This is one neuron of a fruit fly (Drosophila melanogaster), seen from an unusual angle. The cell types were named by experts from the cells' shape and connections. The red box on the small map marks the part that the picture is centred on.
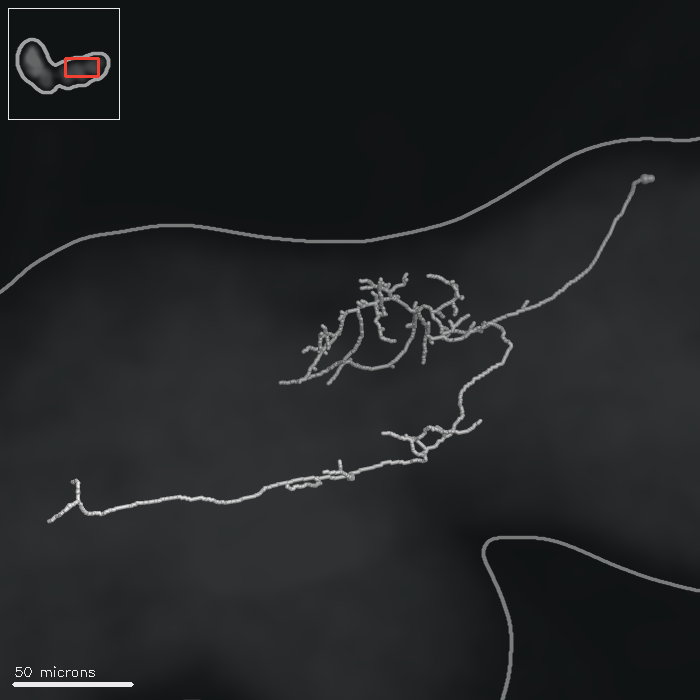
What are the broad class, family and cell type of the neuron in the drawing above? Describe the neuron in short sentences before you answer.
The cell body can be seen at the upper right of the picture. By the scale bar it is about 250 microns wide in this view. The picture shows dozens of branch ends. Its broad class is nerve-cord intrinsic neuron. Its family is hemilineage 07B. It is of cell type IN07B087.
